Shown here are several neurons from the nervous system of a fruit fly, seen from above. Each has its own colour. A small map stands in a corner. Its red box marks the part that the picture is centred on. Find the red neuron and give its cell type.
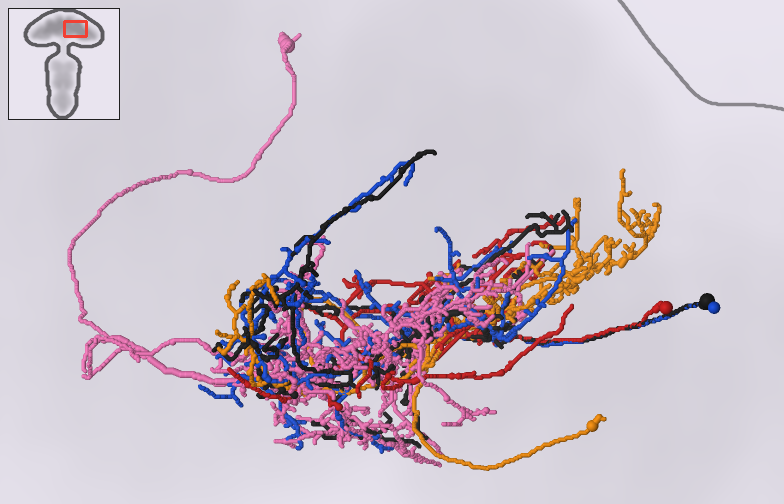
PLP192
